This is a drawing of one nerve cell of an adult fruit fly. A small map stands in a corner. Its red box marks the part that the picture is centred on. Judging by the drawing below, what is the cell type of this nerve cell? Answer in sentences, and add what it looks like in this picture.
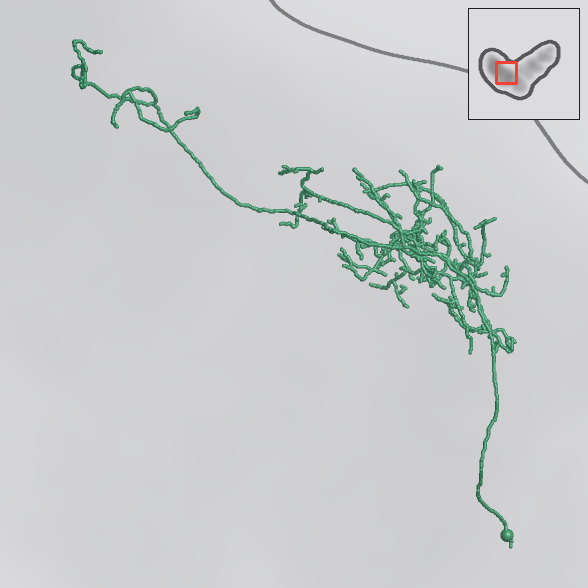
The cell type is SLP113. It is a central-brain intrinsic neuron. The cell body can be seen at the lower right of the picture. The picture shows dozens of branch ends.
